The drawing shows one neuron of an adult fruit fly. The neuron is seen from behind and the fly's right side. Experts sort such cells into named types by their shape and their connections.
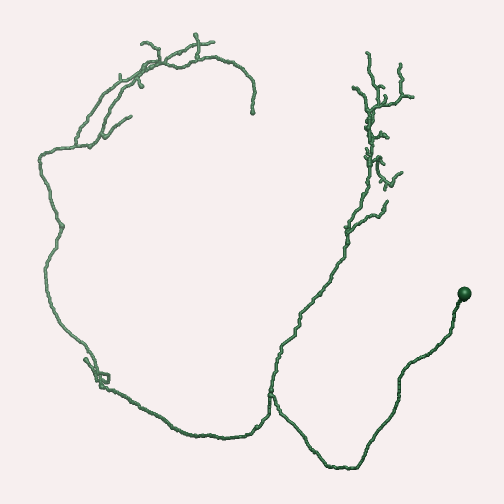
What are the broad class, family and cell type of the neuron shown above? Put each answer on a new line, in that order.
central-brain intrinsic neuron
hemilineage LB19
PS357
